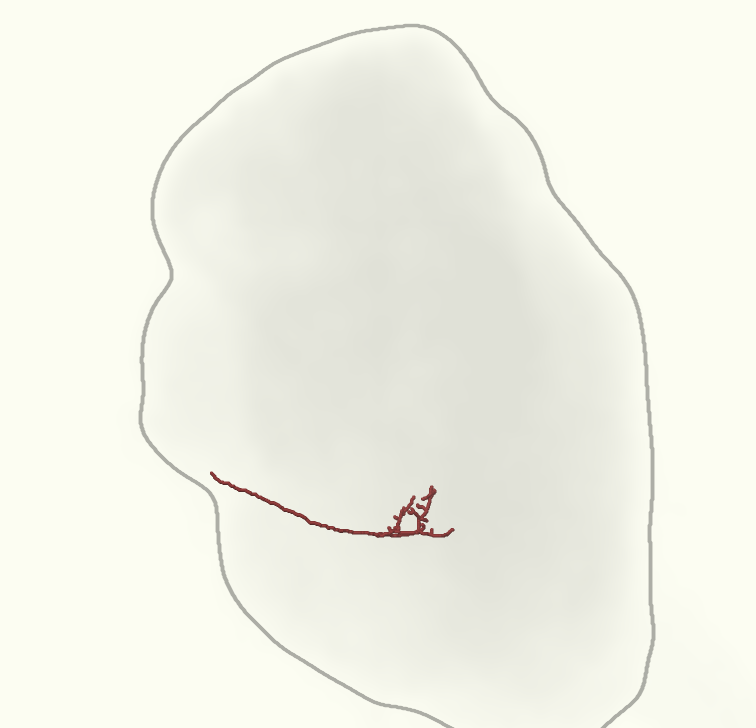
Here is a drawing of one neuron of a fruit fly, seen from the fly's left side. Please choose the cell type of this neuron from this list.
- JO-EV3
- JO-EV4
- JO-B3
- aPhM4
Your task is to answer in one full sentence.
This neuron represents the cell type JO-EV3.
